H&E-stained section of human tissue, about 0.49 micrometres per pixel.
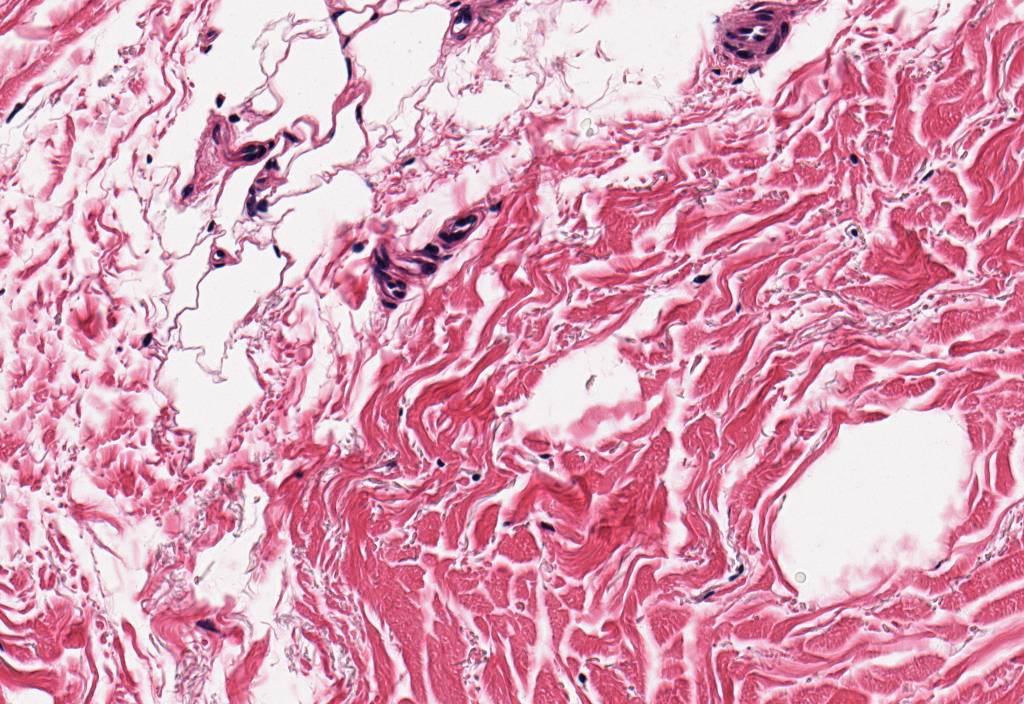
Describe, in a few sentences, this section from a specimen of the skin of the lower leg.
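Thick pink fibre bundles fill most of the field, running in many different directions. Many are wavy, especially centrally. Nuclei among them: sparse, small, dark, mostly elongated. Upper left: looser, thin wispy strands separated by wide clear spaces.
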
